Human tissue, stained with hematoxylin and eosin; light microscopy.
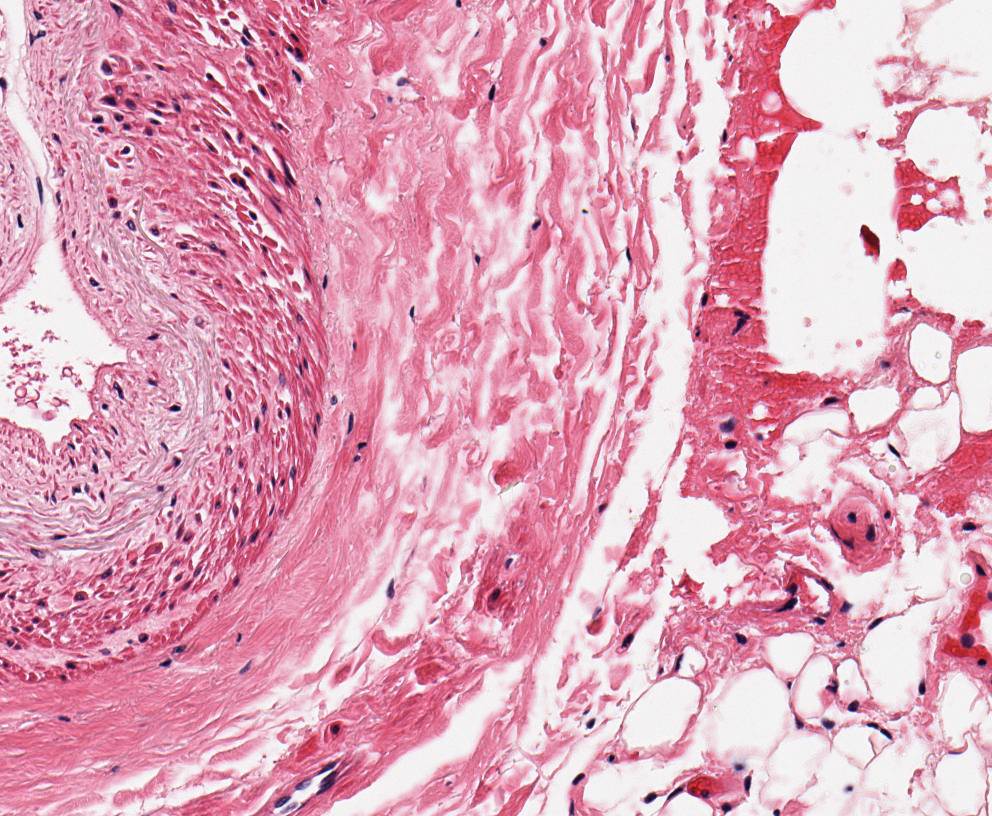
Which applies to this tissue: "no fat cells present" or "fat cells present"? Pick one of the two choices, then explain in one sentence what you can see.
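Fat cells present. A thick-walled muscular vessel occupies the left part of the field, with fat on the right.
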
